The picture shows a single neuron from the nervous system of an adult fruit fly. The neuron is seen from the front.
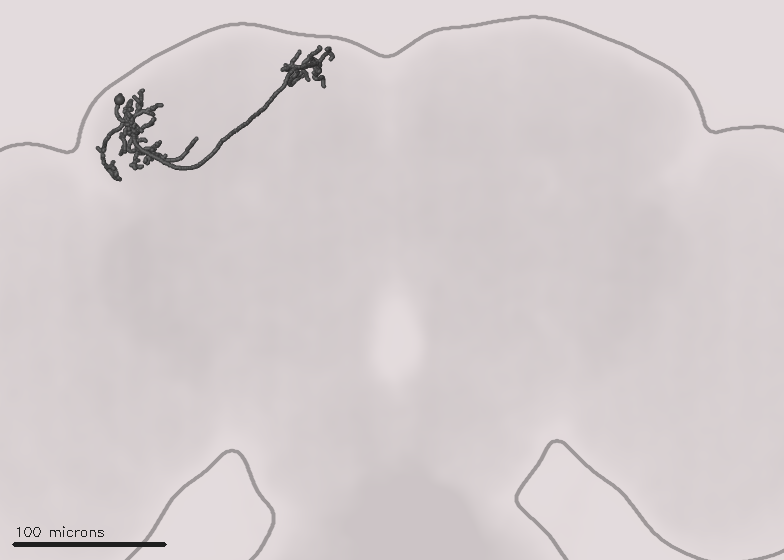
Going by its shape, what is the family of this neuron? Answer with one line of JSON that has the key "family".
{"family": "hemilineage LHl2_dorsal"}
